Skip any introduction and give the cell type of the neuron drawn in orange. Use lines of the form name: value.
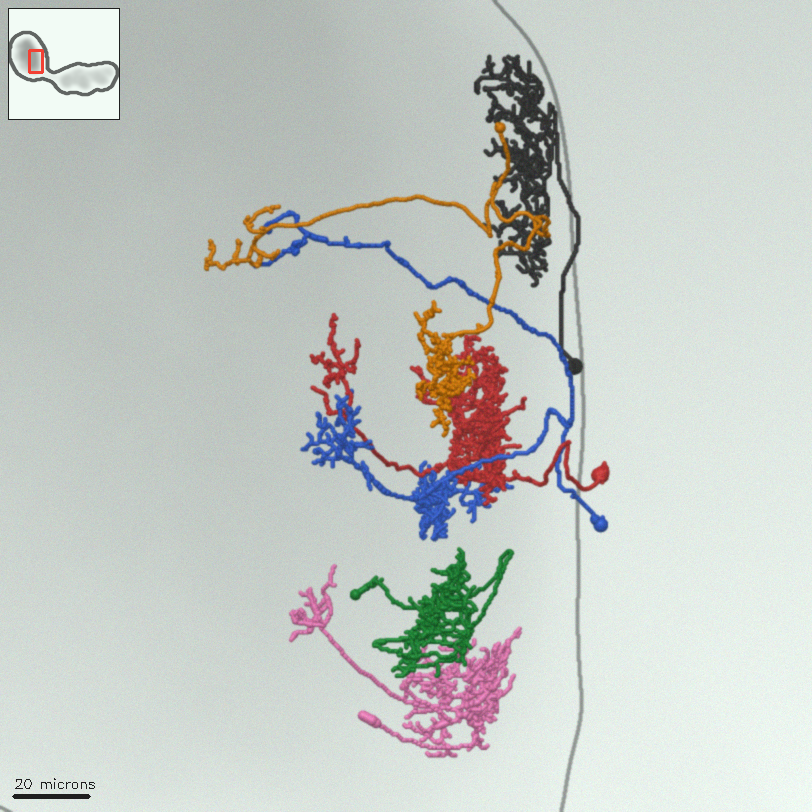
cell type: LPC1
